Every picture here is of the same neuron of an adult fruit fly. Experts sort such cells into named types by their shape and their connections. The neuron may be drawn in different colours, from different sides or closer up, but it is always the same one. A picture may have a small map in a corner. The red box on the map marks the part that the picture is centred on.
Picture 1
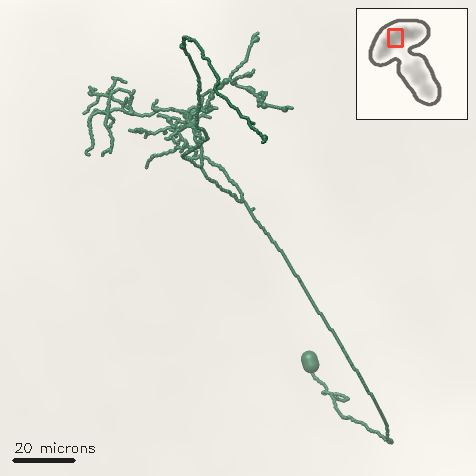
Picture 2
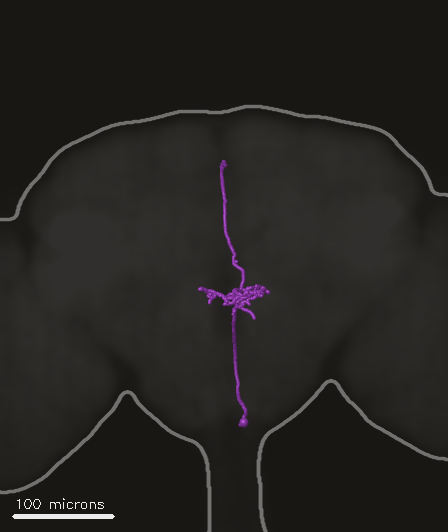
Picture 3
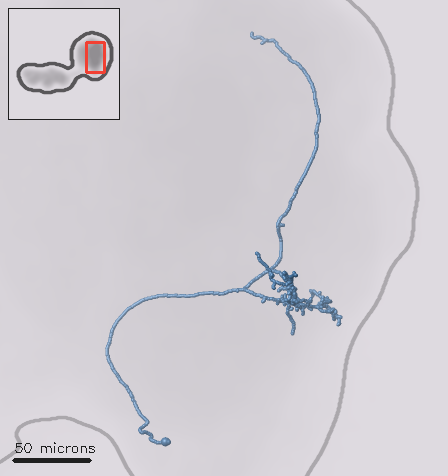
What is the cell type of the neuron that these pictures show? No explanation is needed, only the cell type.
PRW006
